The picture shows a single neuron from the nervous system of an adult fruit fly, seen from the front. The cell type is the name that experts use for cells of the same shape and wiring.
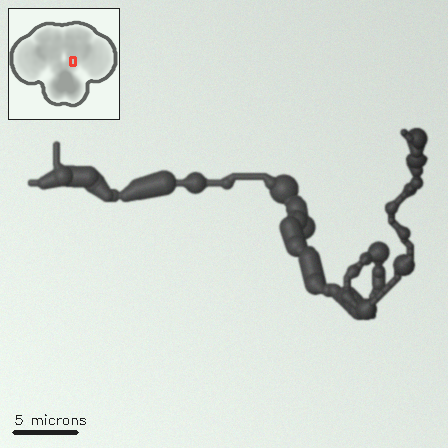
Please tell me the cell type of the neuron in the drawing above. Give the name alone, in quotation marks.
"JO-ED1"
